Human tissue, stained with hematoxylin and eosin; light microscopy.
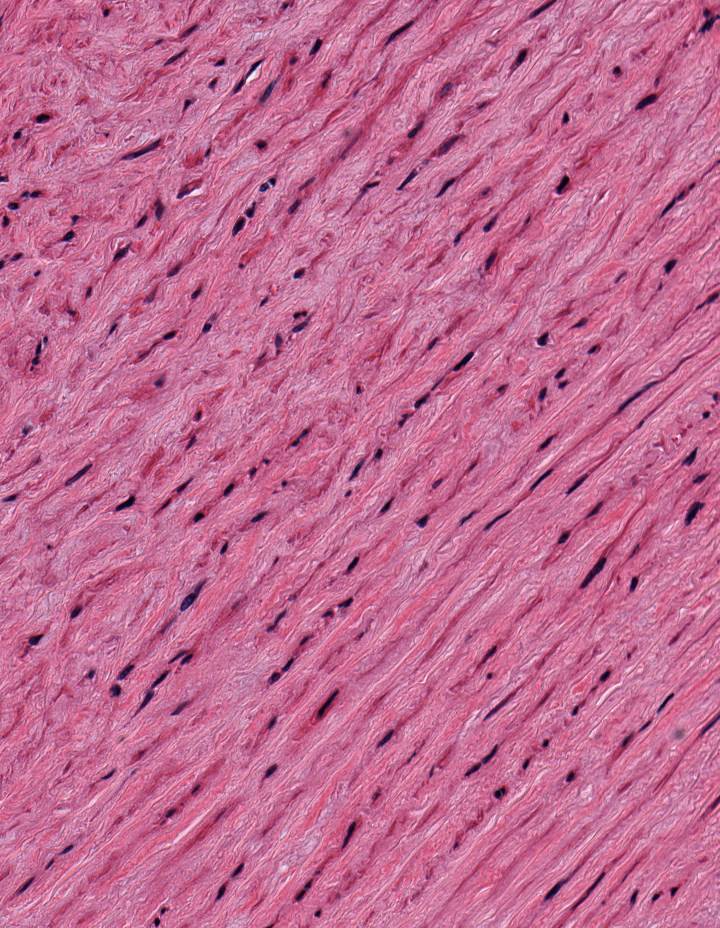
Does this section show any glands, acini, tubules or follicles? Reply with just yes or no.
No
